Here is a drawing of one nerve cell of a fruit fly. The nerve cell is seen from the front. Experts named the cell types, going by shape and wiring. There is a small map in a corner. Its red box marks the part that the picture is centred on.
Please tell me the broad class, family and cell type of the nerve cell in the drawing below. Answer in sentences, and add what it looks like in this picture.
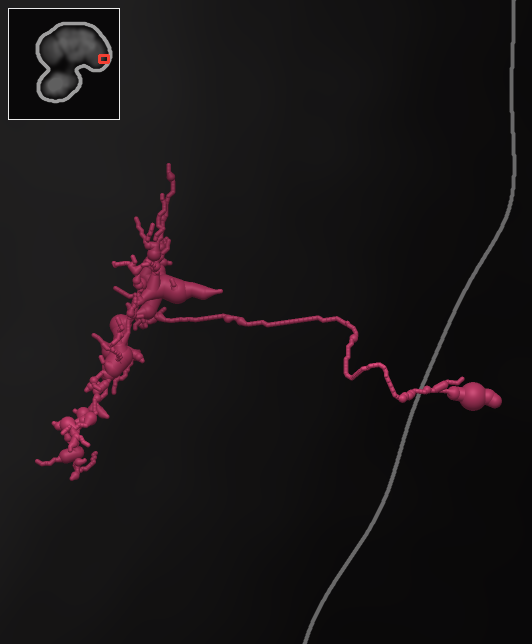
Its broad class is optic-lobe intrinsic neuron. Its family is Dm. It is of cell type Dm8a. Its cell body lies on the right of the picture. Dozens of branch ends can be seen.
